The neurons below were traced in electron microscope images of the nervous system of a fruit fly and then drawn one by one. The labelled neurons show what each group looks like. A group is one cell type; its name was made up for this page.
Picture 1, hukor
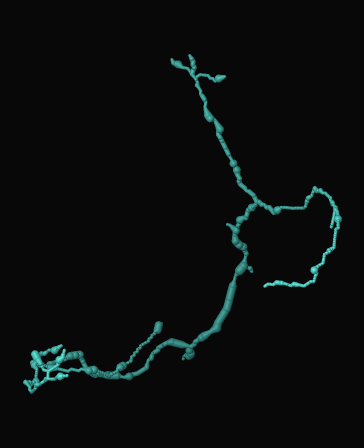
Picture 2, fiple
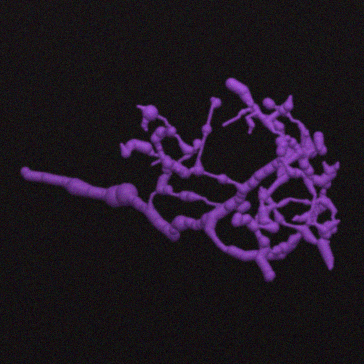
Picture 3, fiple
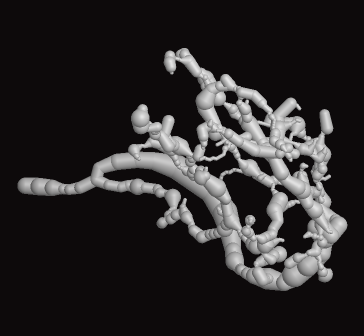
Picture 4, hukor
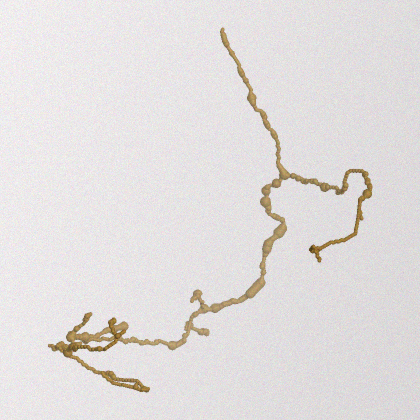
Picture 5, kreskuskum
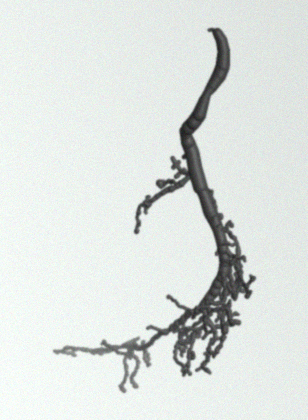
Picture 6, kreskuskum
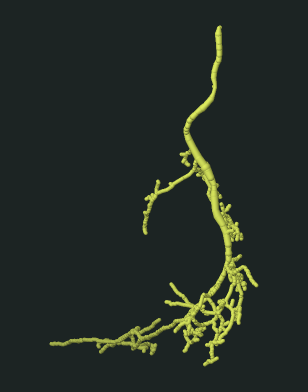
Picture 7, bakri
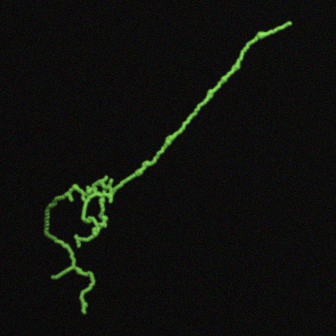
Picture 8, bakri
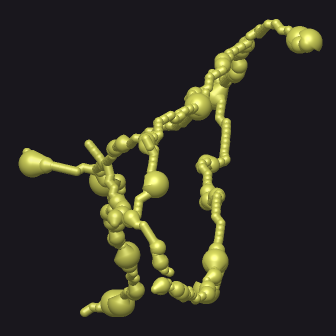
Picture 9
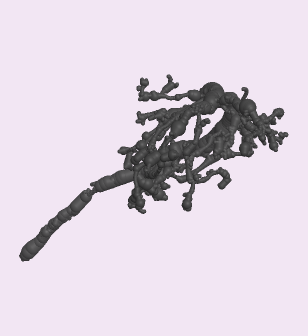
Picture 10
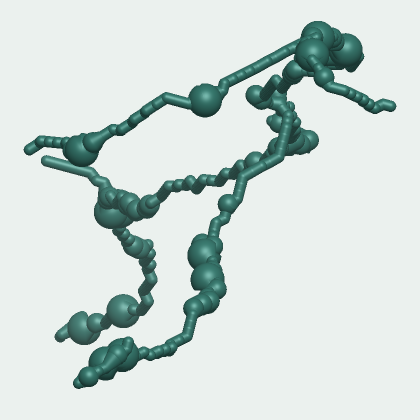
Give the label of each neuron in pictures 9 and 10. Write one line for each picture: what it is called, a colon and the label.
9: fiple
10: bakri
